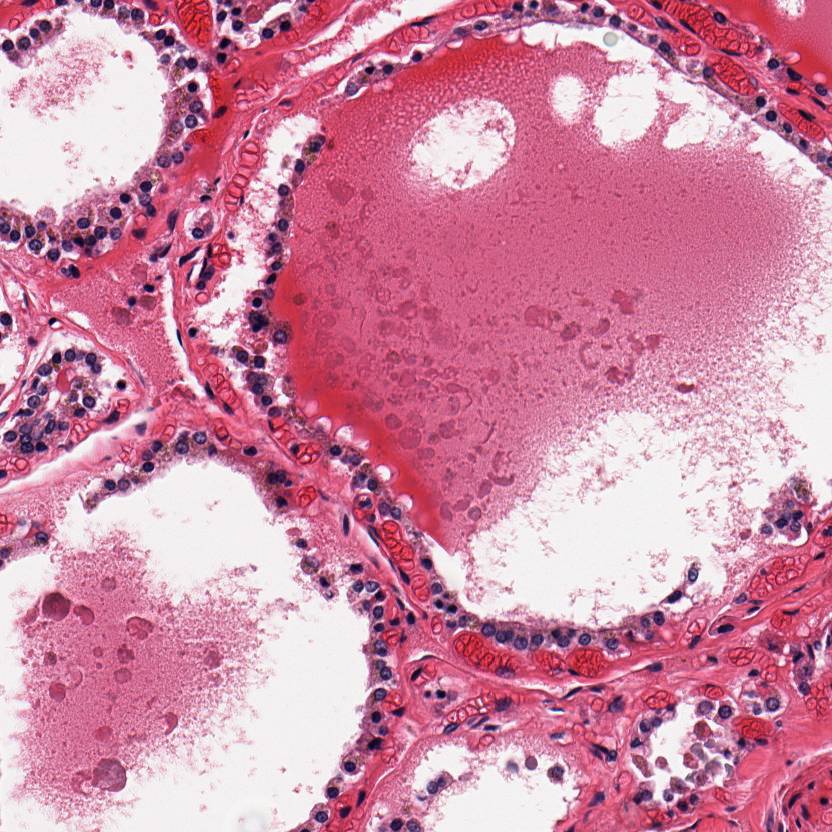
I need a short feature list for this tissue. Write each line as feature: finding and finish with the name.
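Follicles: closely packed, rounded, varying size; largest central and upper right
Lining: single layer, low cuboidal to flattened cells, round dark nuclei
Lumen: rounded pink globules, varying size, in lower-left follicle
Septa: thin-walled capillaries packed with red blood cells, notably below central follicle
Name: thyroid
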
